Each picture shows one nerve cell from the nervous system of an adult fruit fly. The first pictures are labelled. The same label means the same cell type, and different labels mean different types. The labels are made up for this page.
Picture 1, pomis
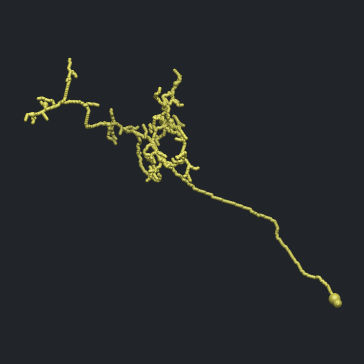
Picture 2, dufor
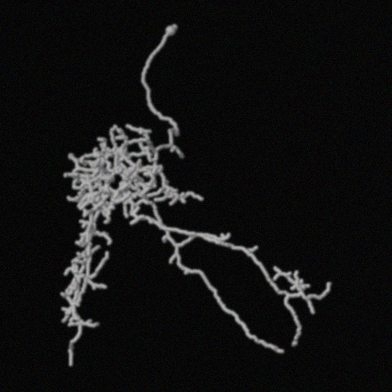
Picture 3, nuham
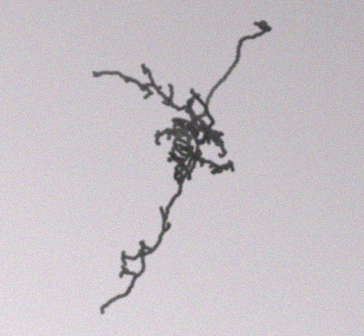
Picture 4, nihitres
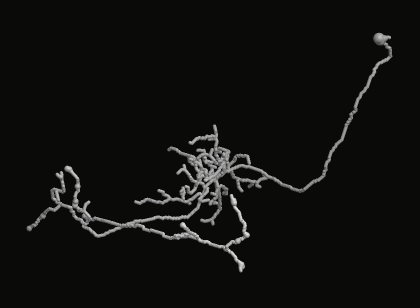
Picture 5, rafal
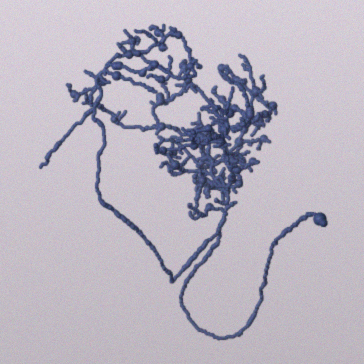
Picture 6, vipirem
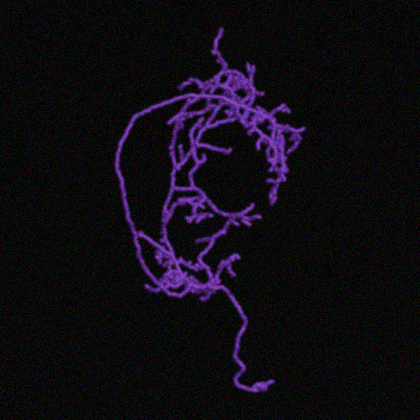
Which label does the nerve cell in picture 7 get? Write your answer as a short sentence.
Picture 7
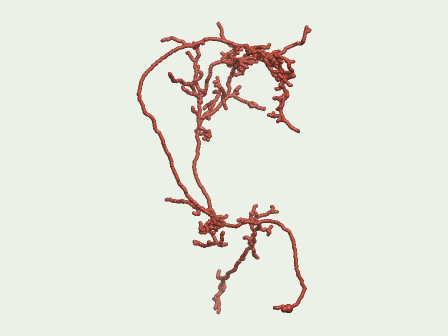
It belongs to vipirem.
